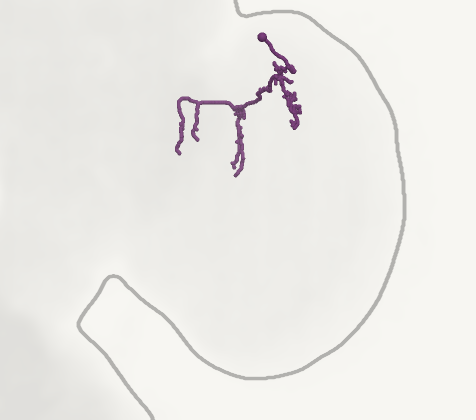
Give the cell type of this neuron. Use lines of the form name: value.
cell type: TmY9a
